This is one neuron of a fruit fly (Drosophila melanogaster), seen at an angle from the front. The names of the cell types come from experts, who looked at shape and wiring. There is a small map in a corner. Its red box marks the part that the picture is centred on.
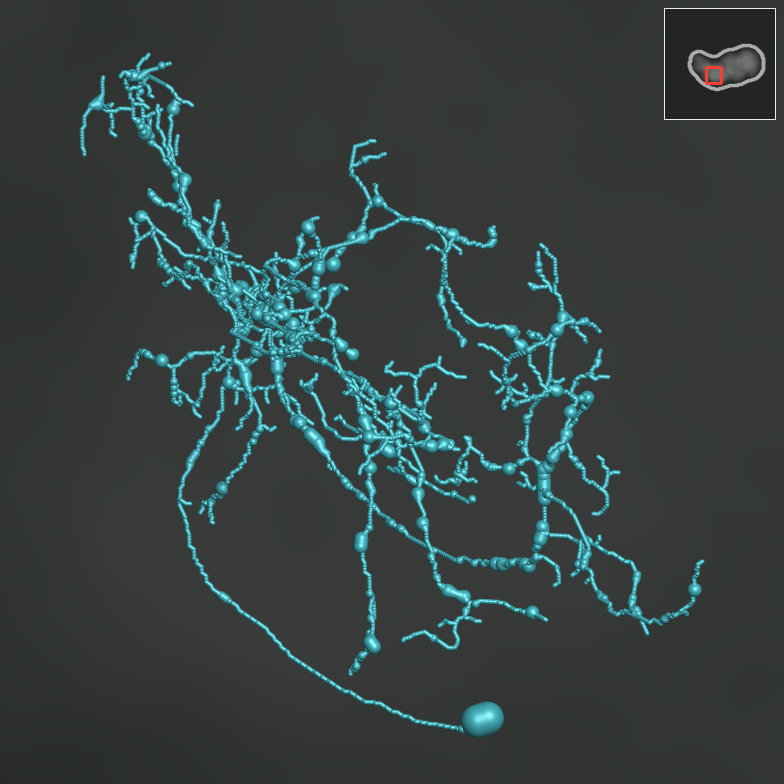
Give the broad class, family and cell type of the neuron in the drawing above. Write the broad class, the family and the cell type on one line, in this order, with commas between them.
nerve-cord intrinsic neuron, hemilineage 05B, IN05B065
